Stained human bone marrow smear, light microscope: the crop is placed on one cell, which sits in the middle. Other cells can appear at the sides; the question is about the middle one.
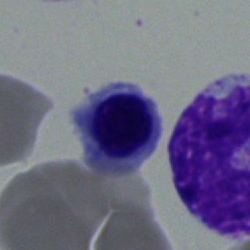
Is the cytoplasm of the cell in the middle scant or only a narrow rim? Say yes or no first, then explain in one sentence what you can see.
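Yes. The cytoplasm is a pale blue rim around the nucleus.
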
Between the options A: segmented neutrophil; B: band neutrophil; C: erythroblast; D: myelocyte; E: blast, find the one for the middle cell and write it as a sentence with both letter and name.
The central cell is an erythroblast, which makes option C the right answer.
